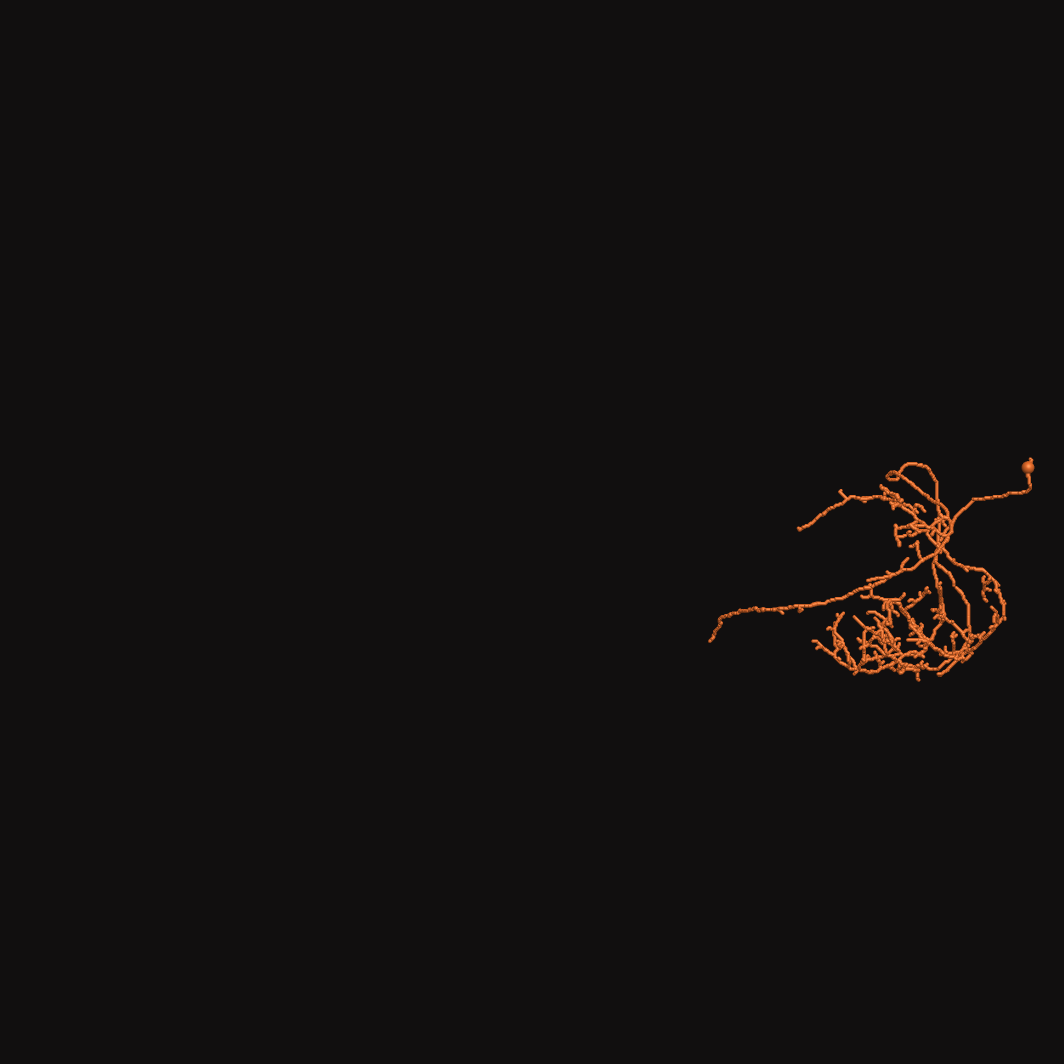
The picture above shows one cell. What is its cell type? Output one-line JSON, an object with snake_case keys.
{"cell_type": "LHAV3e1"}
